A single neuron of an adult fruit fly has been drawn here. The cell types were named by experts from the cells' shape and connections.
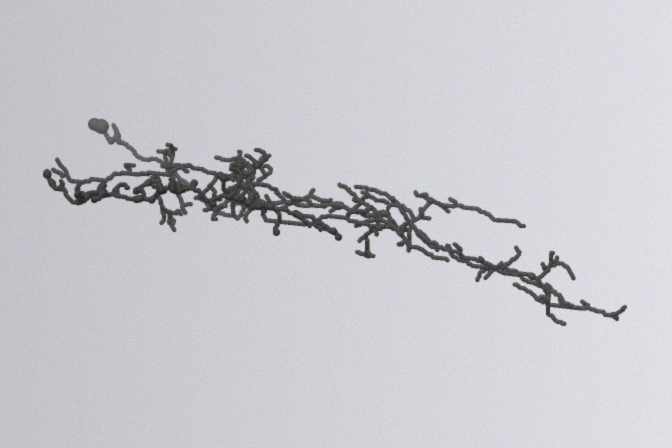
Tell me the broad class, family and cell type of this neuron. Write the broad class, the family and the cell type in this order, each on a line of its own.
nerve-cord intrinsic neuron
hemilineage 06A
IN06A063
